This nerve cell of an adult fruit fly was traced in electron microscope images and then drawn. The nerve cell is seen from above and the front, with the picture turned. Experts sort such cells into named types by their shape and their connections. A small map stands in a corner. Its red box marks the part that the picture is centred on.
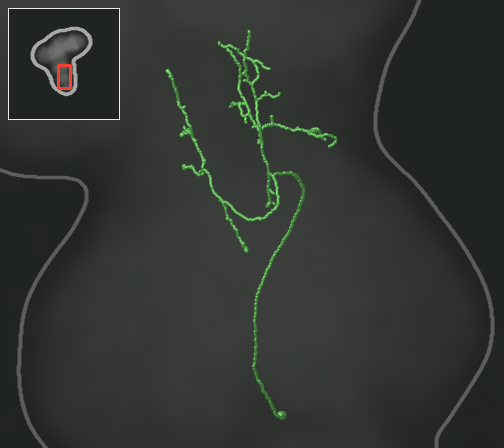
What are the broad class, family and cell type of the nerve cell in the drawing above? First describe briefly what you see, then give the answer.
As drawn here it is taller than it is wide. This is a nerve-cord intrinsic neuron. Its family is hemilineage 06A. It is of cell type IN06A135.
